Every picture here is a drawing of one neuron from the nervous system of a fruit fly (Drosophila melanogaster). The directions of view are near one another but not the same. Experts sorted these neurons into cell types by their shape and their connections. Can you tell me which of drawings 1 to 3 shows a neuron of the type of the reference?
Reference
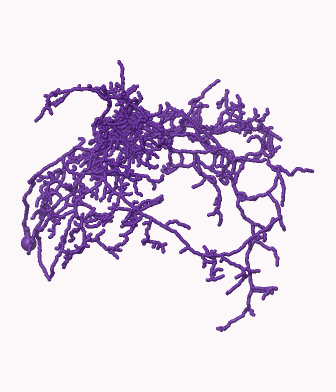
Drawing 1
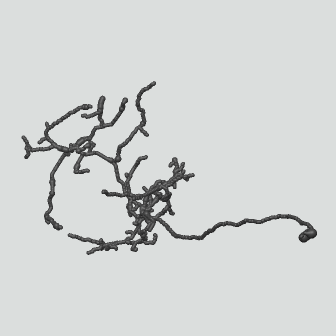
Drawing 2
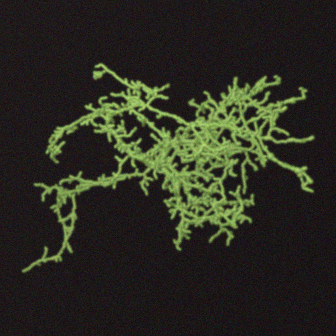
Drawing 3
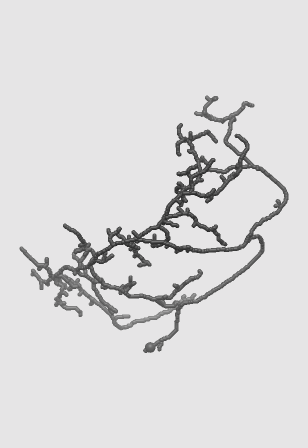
2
